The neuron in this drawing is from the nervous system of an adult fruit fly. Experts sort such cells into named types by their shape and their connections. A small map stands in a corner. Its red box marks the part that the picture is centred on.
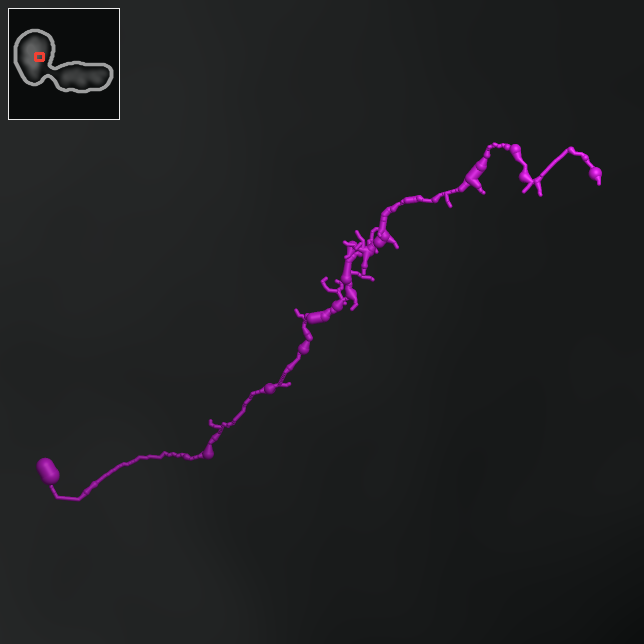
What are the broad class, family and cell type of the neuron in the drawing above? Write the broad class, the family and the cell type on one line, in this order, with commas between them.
optic-lobe intrinsic neuron, Dm, Dm3b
